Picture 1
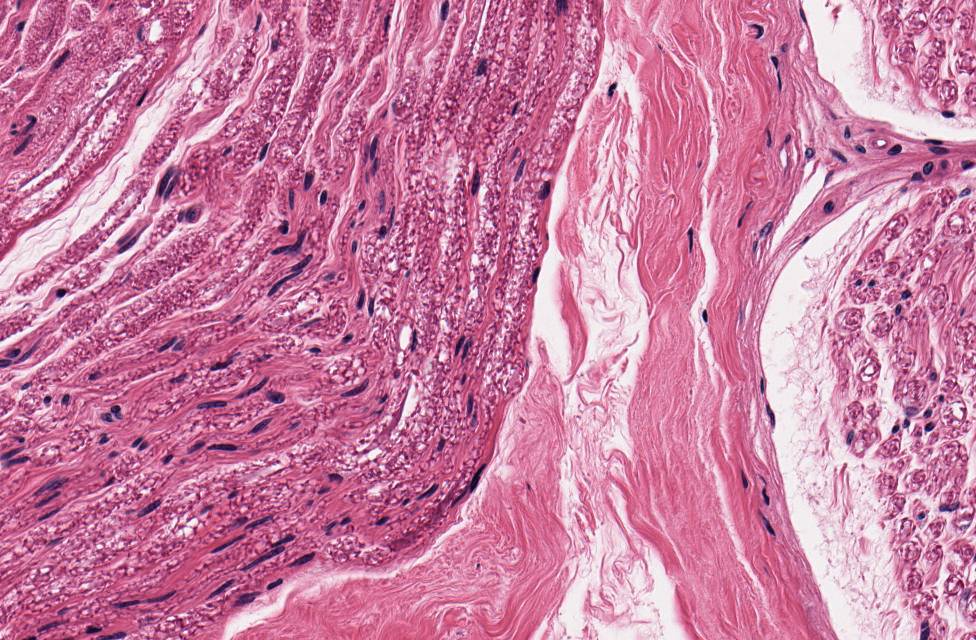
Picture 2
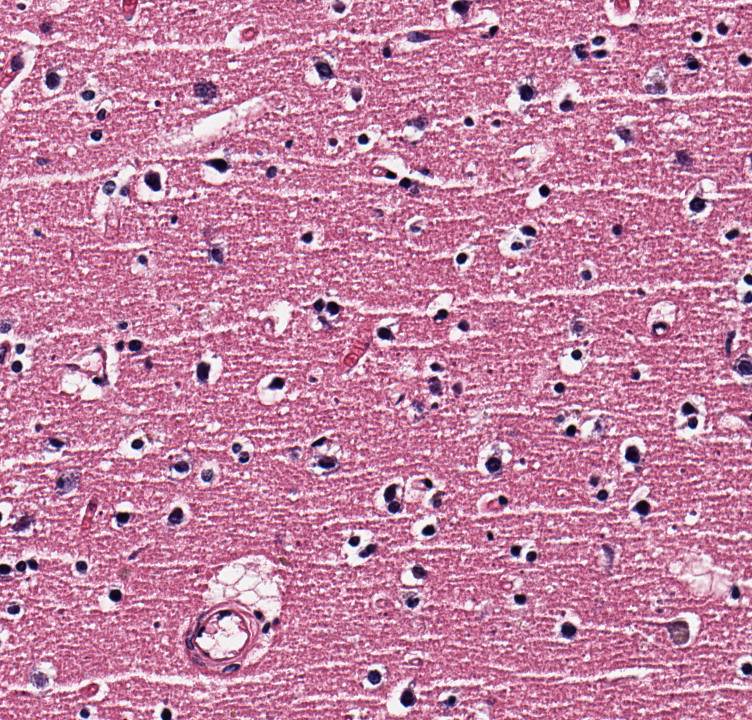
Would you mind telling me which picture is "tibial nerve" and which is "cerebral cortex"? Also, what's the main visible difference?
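Answer: tibial nerve in picture 1, cerebral cortex in picture 2. In picture 1, a large bundle of fibres cut lengthwise fills the left half, a band of dense pink collagen runs down the centre, and bundles of fibres cut across lie at the right edge. The lengthwise fibres have a bubbly, finely vacuolated pink texture rather than a smooth, glassy one, and their nuclei are dark, slender and elongated, lying along the line of the fibres. The bundles at the right edge contain many small, closely packed round profiles. The cerebral cortex is a pink, finely granular, fibrillary matrix throughout, without glands or epithelium, its cells scattered singly and fairly evenly, not clustered or layered. A small round vessel with a thin pink wall at the lower left is surrounded by a clear, bubbly, vacuolated space.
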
